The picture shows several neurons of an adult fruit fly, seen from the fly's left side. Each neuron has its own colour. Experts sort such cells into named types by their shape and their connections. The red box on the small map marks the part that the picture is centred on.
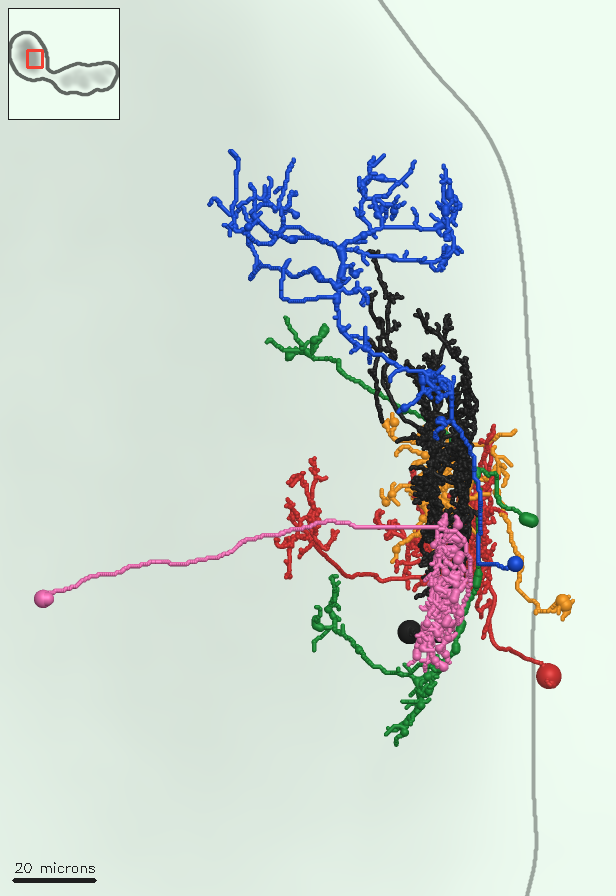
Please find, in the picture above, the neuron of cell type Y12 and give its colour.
blue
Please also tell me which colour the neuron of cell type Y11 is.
black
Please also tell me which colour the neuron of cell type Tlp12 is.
red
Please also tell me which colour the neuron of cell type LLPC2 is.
green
